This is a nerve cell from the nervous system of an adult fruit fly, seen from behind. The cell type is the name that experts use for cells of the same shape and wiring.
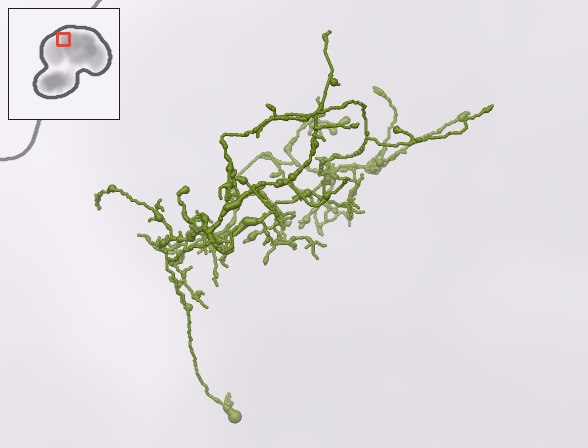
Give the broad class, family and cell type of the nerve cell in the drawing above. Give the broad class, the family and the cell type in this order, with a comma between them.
central-brain intrinsic neuron, hemilineage LHa3, LHAV3g1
